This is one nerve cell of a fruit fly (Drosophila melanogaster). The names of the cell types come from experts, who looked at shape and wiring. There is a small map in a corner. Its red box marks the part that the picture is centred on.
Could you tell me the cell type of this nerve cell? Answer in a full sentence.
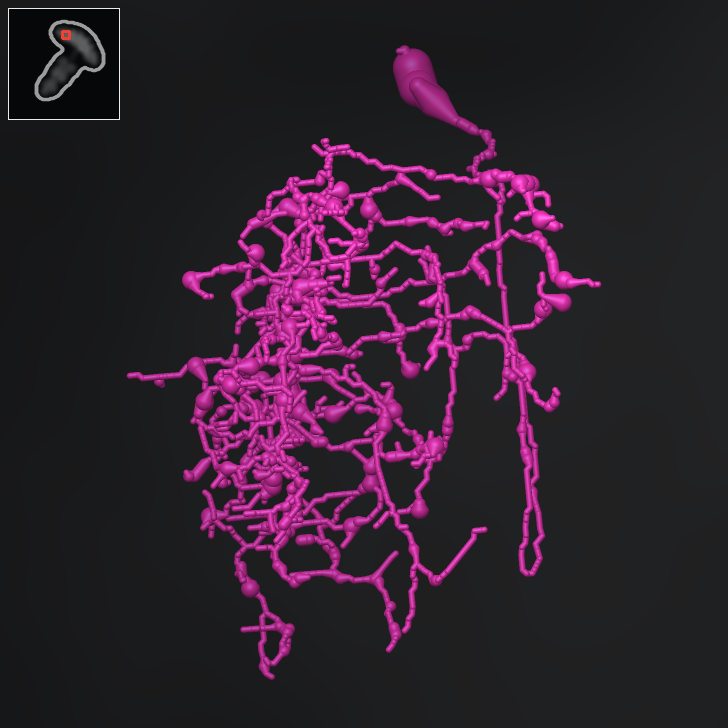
The cell type is Li20.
